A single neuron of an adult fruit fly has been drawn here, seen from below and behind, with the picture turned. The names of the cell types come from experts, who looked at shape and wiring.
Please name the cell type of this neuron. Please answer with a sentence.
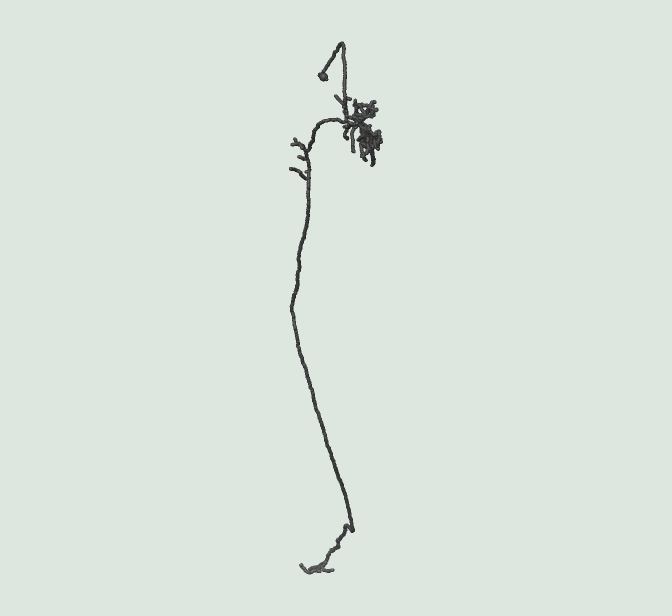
The cell type is AN19B093.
